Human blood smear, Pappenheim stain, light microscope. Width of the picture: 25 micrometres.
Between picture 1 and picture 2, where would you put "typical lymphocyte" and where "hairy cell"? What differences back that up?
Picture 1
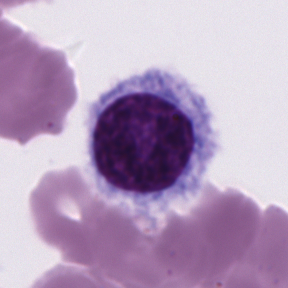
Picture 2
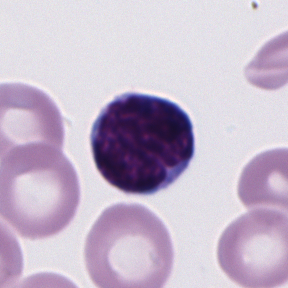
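Of the two, the hairy cell is in picture 1 and the typical lymphocyte is in picture 2. Edges are the first thing to check: the hairy cell is round overall but its edge is fuzzy and ragged, whereas the typical lymphocyte has a smooth, round outline. For nucleoli, neither cell shows any.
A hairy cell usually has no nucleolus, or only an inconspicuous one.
The typical lymphocyte is about 9 micrometres across, its round nucleus fills about 90% of the cell's area, and its chromatin is dark purple and coarsely clumped. As for cytoplasm, the hairy cell's is pale blue with no distinct red or purple granules, while the typical lymphocyte shows only a thin sliver of pale blue cytoplasm, mostly at the lower right, with no granules.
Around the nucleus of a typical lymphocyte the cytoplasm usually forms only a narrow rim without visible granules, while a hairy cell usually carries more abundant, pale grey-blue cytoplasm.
Finally, no vacuoles are seen in the typical lymphocyte, and red cells lie against the lower edge of the hairy cell.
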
